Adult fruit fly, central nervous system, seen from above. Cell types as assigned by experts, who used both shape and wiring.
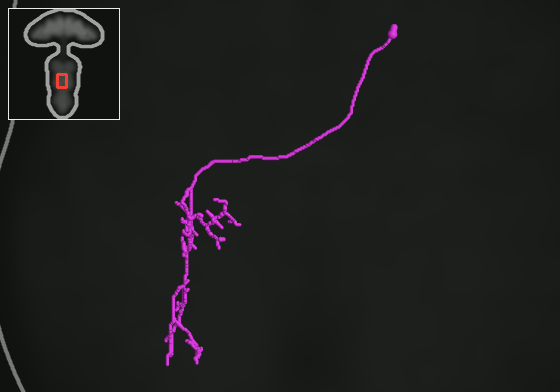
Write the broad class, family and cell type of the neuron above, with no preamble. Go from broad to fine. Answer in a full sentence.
A nerve-cord intrinsic neuron of hemilineage 14A, type IN14A085_a.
